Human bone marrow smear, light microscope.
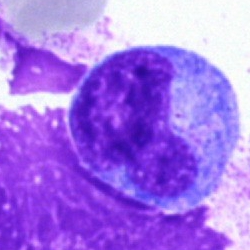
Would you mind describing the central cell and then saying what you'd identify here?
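Dark purple chromatin is clumped in patches, and no distinct nucleolus is visible in the nucleus. Around it, the cytoplasm is pale greyish blue and shows no coarse granules. The cell is a monocyte.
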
